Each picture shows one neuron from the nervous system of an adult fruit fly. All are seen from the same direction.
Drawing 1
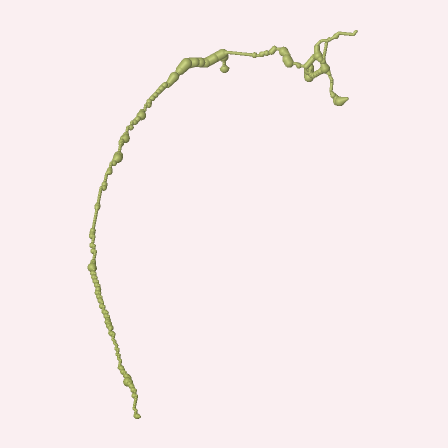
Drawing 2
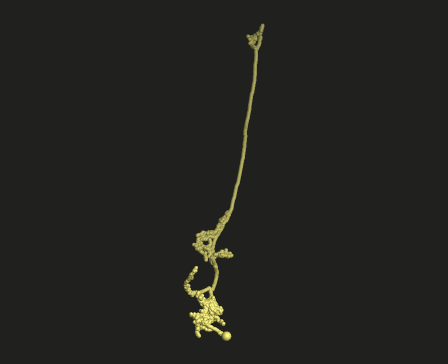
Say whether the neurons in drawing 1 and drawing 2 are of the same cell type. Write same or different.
different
